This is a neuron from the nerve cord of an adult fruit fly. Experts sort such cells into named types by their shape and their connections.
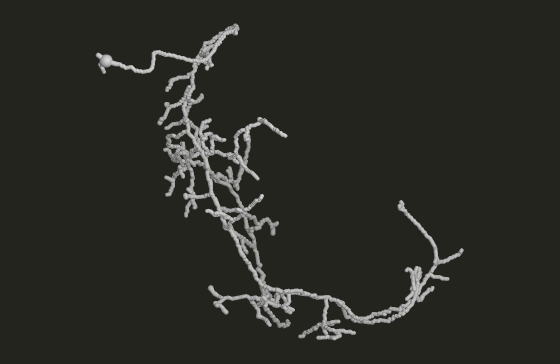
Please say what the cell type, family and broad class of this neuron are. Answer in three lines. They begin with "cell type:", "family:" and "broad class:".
cell type: IN03A087
family: hemilineage 03A
broad class: nerve-cord intrinsic neuron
